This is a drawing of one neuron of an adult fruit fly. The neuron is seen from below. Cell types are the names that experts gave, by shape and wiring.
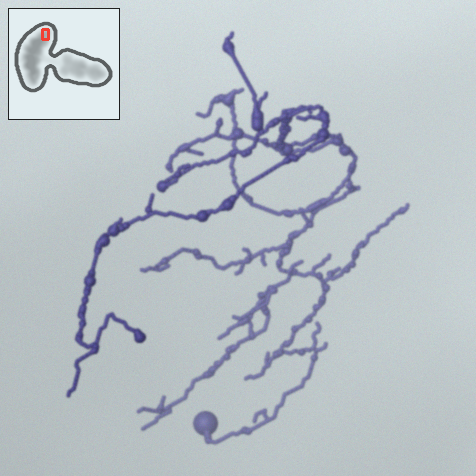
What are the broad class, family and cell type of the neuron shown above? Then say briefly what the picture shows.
It is an optic-lobe intrinsic neuron. Its family is Cm. Its cell type is Cm10. It is in the brain and does not reach the nerve cord. Its cell body lies at the bottom of the picture.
